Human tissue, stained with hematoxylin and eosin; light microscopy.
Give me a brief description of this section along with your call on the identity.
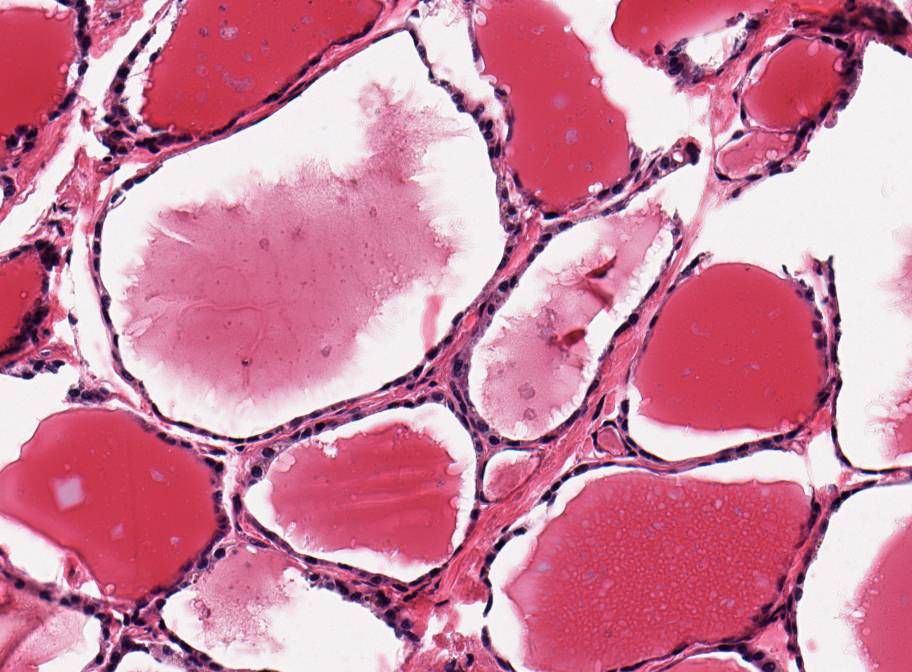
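You'll see each follicle lined by just one layer of flattened epithelial cells, with no papillary infoldings pushing into any follicle lumen. The epithelial nuclei along the follicle walls are small, dark and evenly spaced. Thin pink connective tissue septa, without lymphoid aggregates, separate the follicles. It's thyroid.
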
